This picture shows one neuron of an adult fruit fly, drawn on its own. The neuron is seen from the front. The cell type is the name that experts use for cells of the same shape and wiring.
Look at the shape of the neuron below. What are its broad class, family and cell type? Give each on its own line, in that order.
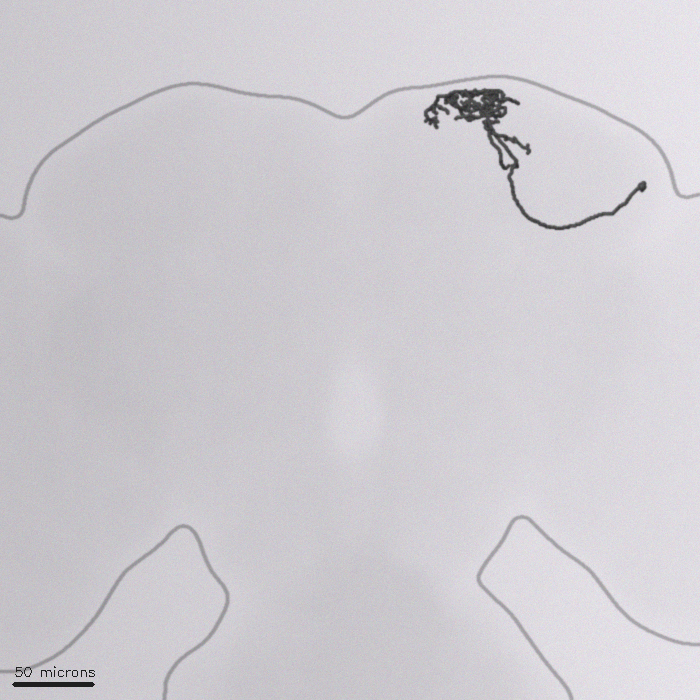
central-brain intrinsic neuron
hemilineage SLPal1
SLP024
